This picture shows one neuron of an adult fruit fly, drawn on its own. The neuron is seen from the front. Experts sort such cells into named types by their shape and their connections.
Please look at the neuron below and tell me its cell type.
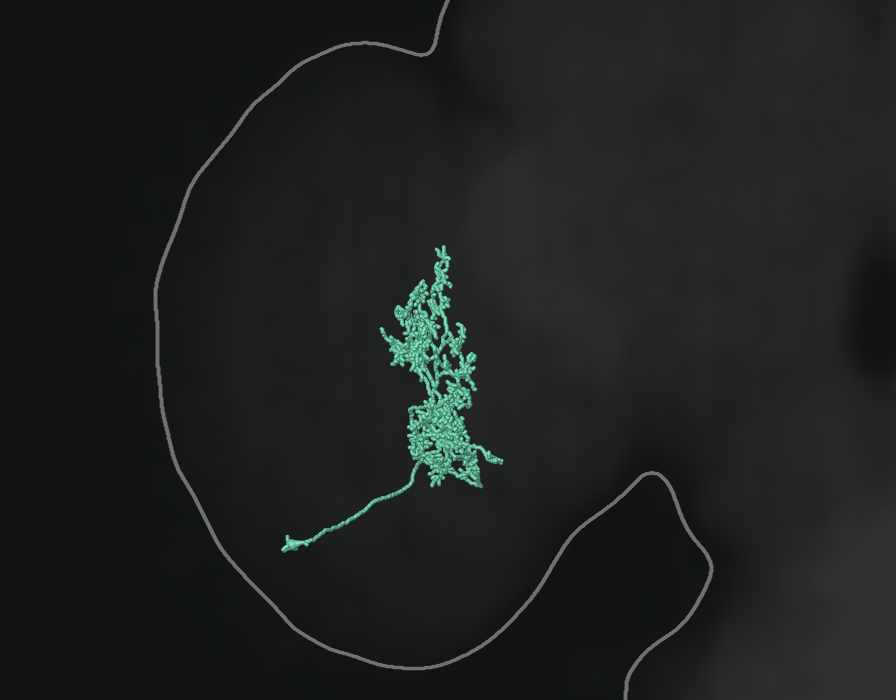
Pm3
